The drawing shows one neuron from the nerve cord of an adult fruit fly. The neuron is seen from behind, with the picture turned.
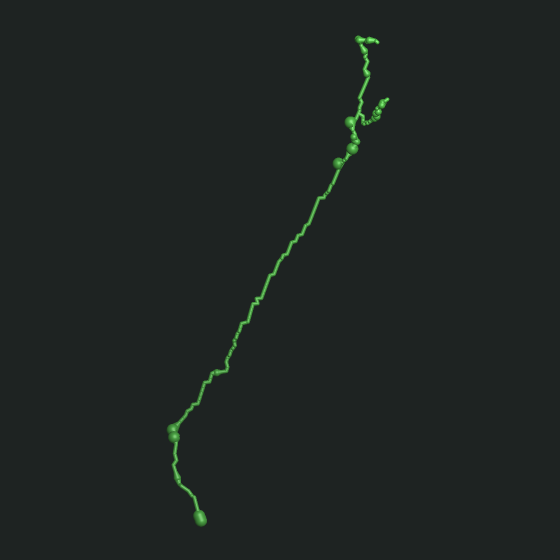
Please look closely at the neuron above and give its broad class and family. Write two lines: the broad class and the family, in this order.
sensory neuron entering the nerve cord
class chemosensory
